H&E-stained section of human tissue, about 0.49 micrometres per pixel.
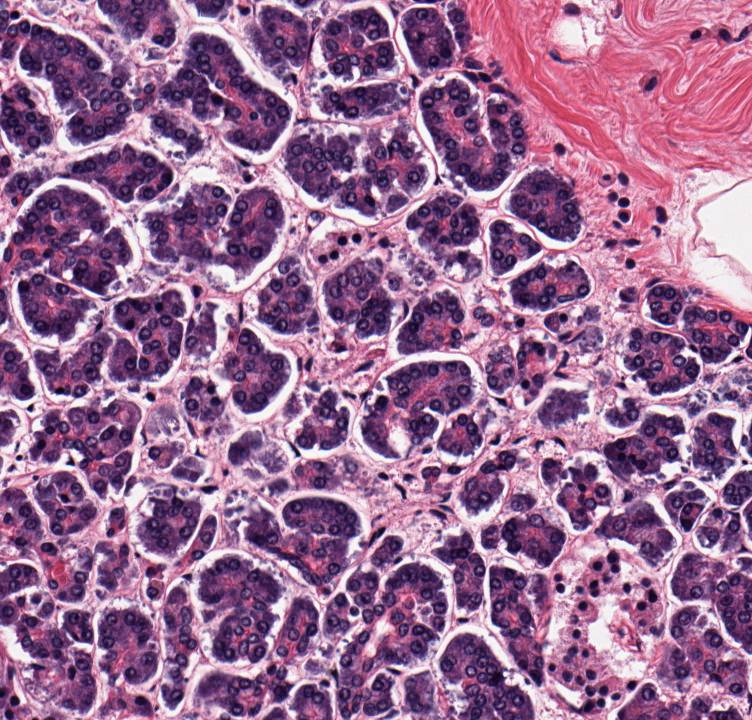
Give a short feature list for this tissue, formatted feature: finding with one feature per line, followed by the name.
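Arrangement: closely packed, rounded epithelial clusters filling nearly the whole field
Separation: thin connective tissue strands between clusters
Cytoplasm: deep purple in the cluster cells
Nuclei: round, dark, much alike in size
Stroma: small round cells, dense dark nuclei, scant cytoplasm, upper right near collagen
Name: pancreas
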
